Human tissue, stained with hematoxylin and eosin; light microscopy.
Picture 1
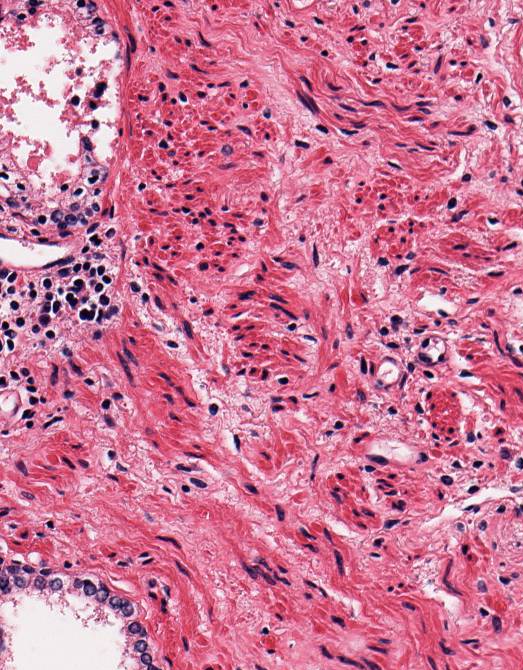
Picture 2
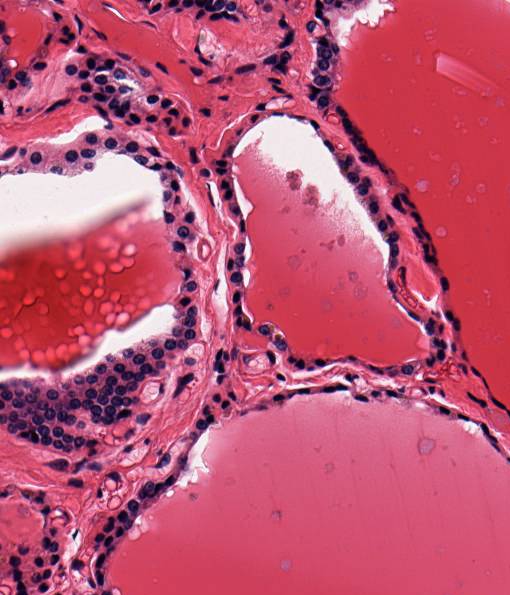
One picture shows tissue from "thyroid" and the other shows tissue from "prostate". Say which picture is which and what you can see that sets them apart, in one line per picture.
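Picture 1: prostate. The nuclei of the smooth muscle cells are elongated and dark.
Picture 2: thyroid. The lining cells have small, round, dark-staining nuclei set in a row.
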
